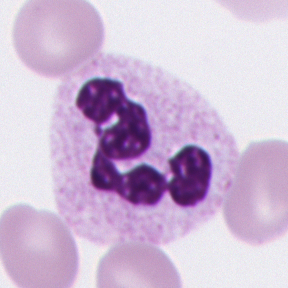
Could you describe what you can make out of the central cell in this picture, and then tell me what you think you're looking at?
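Look first at the nucleus: it is divided into several separate lobes, arranged in a curving chain and joined to one another by narrow constrictions. Notice how dark purple and coarsely clumped the chromatin is. Around it all, the cell outline is smooth and roughly round. What you are looking at is a segmented neutrophil.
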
